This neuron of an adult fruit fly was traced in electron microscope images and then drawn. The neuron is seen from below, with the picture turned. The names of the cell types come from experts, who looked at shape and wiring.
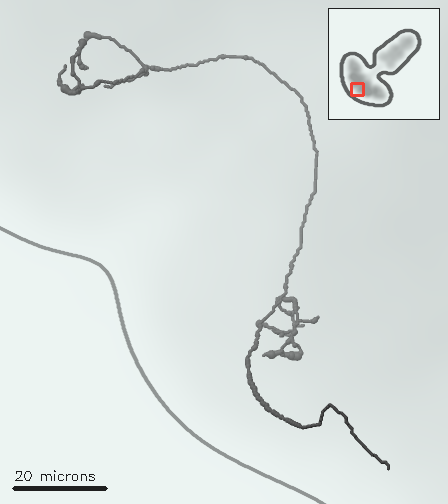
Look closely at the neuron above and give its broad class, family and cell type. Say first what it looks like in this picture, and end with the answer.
It lies in the brain. The drawing shows no cell body. From top to bottom in the picture it spans about 95 microns. It is a sensory neuron entering the brain. Its family is called class olfactory. The cell type is ORN_DM6.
